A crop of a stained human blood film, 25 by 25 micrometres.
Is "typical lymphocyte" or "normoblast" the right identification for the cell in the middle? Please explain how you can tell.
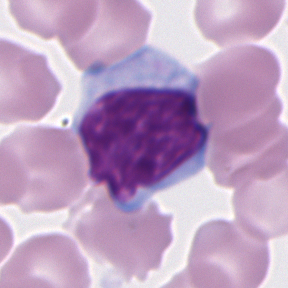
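I'd call this a typical lymphocyte. The chromatin is dark purple and condensed, but in coarse, streaky clumps that leave a pattern visible.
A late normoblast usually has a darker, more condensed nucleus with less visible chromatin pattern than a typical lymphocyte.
The cytoplasm is pale greyish blue.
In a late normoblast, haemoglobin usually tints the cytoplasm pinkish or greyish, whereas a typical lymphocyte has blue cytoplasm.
That blue fits the lymphocyte. Otherwise: an irregular, angular nucleus with a pointed extension at its lower left, cytoplasm widest above it and only a thin rim below, a cell about 15 by 12 micrometres, and a nucleus filling about 60% of its area.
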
